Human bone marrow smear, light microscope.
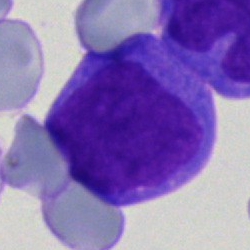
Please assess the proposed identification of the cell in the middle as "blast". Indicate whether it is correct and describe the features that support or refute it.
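Nucleus large, filling most of the cell. Chromatin fine and evenly spread, without coarse dark clumps. Cytoplasm without granules or vacuoles; its rim is widest along the top.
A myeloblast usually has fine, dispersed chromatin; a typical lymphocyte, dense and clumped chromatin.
The chromatin here therefore speaks for blast and against lymphocyte.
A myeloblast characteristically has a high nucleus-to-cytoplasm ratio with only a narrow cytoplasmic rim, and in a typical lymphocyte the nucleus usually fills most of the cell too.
The large nucleus thus fits either name. Blast fits.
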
